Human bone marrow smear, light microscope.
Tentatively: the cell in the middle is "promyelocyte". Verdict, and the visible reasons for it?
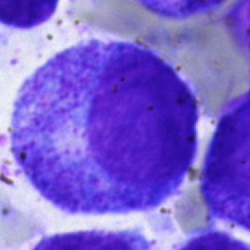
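Checking the chromatin first: it is dark purple and fairly evenly fine, free of coarse clumps.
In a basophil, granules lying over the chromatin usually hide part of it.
That counts against basophil. Checking the cytoplasm next: it is plentiful on the left side of the cell.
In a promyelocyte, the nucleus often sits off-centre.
On these two points, the cell is a promyelocyte rather than a basophil. Also noted: the outline is round and smooth-edged, and the cytoplasm stains bluish-purple, with a paler, less granular patch next to the left edge of the nucleus. Small dark brown dots are scattered over the cell and the background alike.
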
